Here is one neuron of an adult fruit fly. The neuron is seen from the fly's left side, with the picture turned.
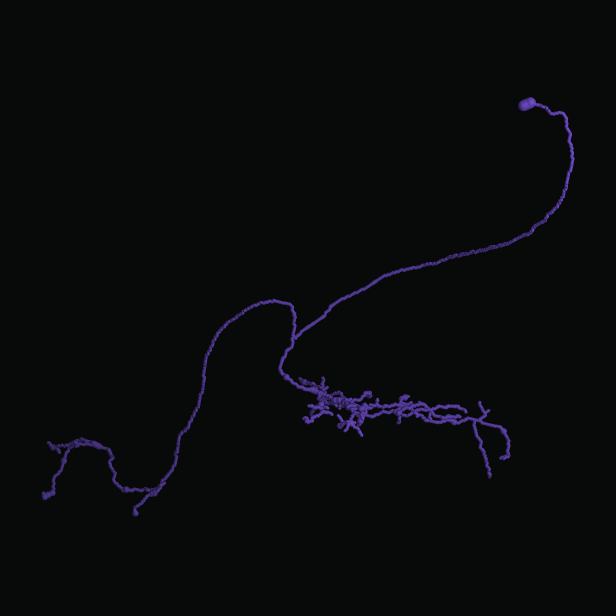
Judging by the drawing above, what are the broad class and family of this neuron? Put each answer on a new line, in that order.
central-brain intrinsic neuron
hemilineage AOTUv1_ventral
